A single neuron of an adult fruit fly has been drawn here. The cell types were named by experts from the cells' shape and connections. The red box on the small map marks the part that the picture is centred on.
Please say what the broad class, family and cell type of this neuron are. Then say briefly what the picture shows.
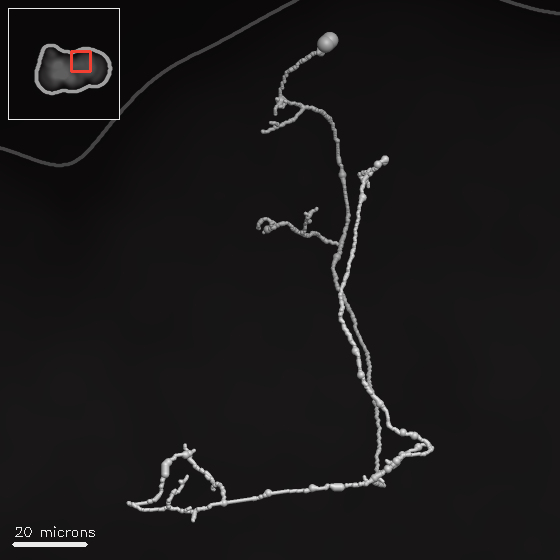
Its broad class is central-brain intrinsic neuron. Its family is called class Kenyon Cell. The cell type is KCa'b'-ap2. From top to bottom in the picture it spans about 130 microns. In this view it is taller than it is wide.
